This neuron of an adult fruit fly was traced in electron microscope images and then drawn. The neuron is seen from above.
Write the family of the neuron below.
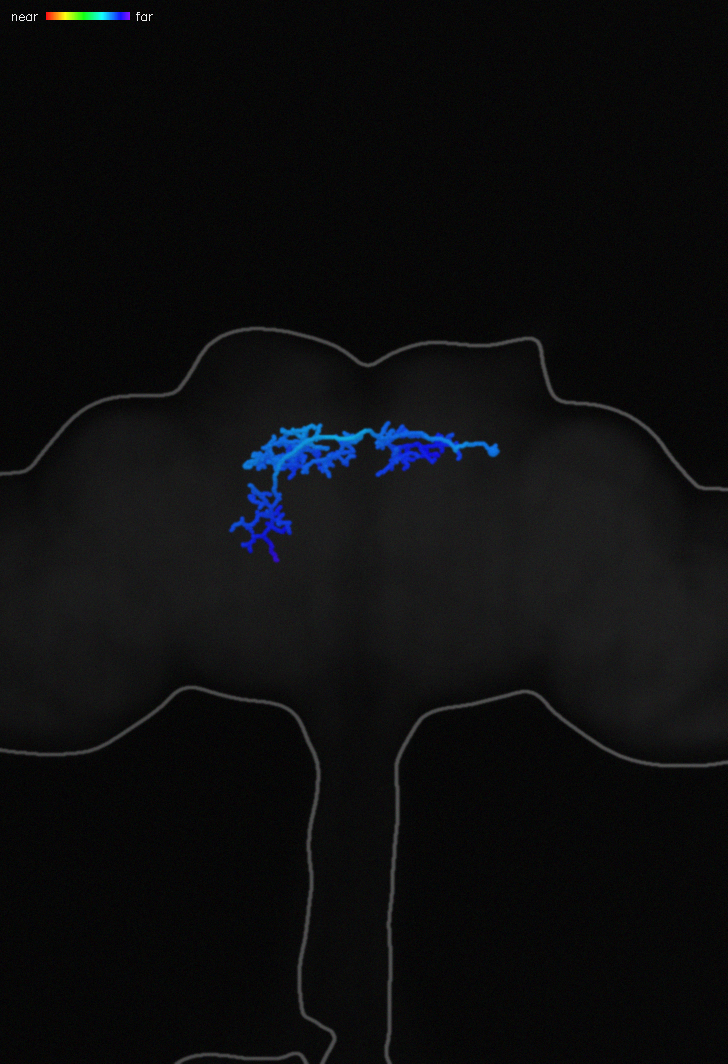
hemilineage TRdl_b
